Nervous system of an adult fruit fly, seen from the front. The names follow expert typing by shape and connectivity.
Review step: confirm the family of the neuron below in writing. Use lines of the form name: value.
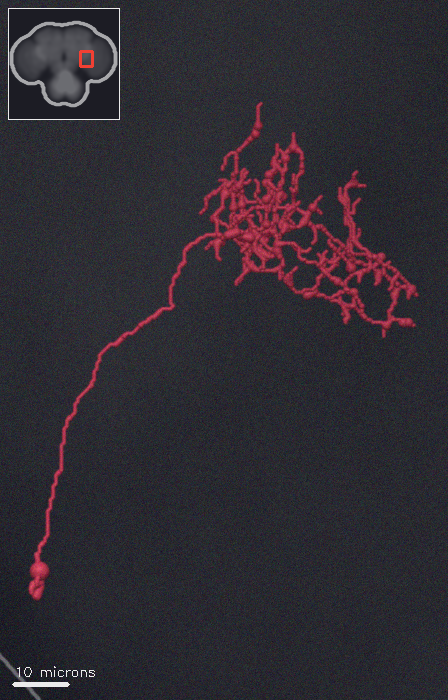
family: Li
